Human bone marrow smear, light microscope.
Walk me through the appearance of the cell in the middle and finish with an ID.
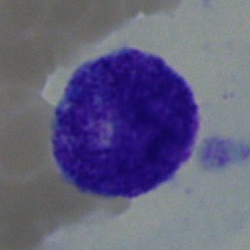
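Outline round. No distinct cytoplasmic rim visible around nucleus. Paler area slightly left of nuclear centre. Small purple fragment just right of cell. Myelocyte.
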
